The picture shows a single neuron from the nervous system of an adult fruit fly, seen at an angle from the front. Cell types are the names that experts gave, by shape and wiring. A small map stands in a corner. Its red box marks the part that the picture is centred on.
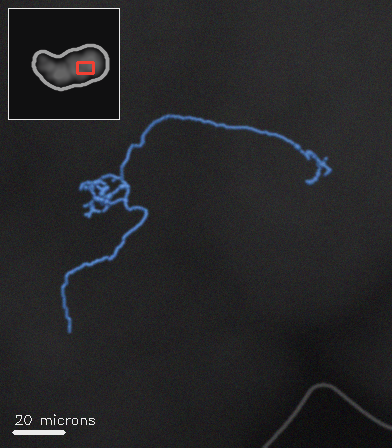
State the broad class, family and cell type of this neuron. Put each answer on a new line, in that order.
sensory neuron entering the brain
class olfactory
ORN_DC1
